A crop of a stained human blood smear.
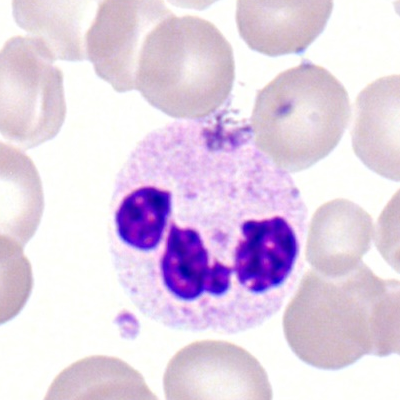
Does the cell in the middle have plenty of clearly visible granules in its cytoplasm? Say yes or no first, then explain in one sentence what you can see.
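Yes. Fine, small lilac granules are scattered evenly through the cytoplasm.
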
